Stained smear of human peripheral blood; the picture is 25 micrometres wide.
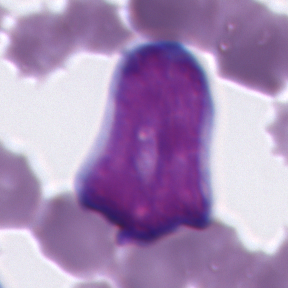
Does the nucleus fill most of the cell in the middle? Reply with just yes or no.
Yes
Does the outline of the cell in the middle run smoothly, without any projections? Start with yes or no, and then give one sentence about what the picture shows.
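No. A small blue bleb projects from the bottom edge of the cell.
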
